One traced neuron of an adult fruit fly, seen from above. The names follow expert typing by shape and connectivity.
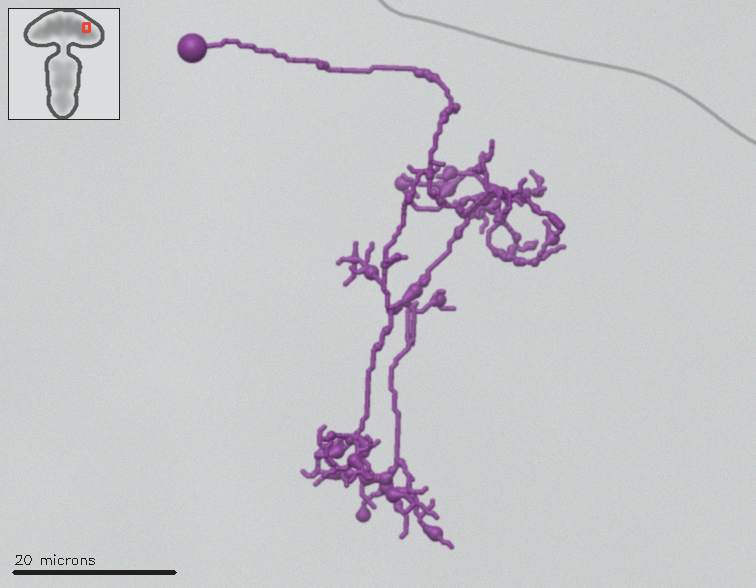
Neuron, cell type: Mi14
